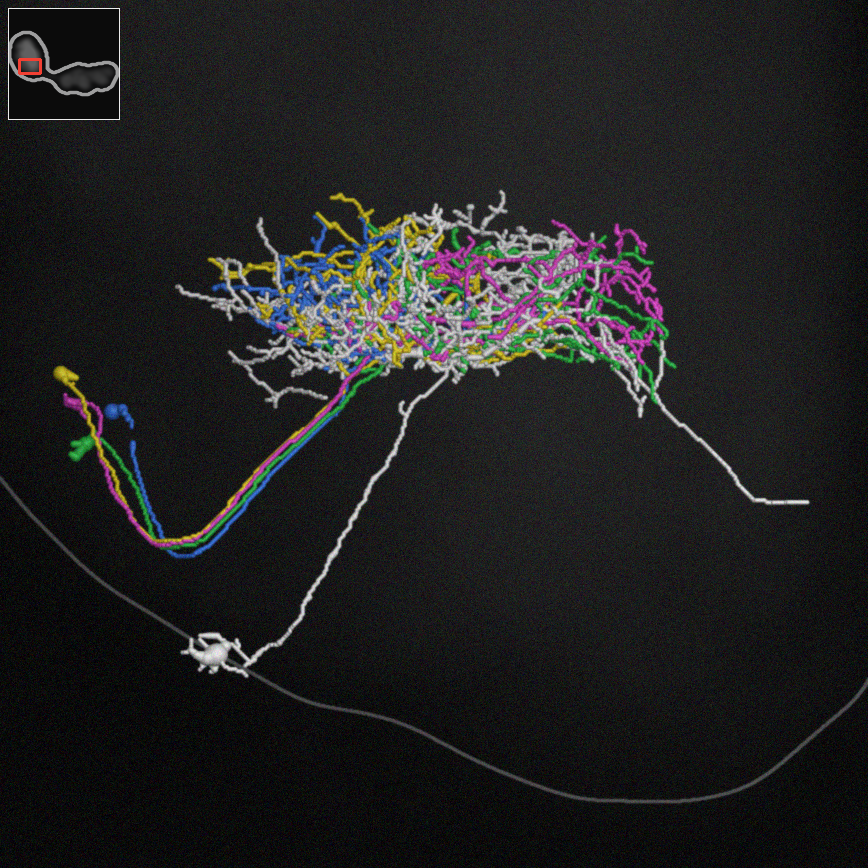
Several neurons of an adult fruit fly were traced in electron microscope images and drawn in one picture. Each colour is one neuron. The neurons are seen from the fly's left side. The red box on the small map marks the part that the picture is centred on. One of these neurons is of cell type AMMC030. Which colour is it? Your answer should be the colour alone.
blue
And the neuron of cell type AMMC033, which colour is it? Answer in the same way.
green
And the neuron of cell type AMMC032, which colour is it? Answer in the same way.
magenta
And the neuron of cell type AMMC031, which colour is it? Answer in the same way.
yellow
